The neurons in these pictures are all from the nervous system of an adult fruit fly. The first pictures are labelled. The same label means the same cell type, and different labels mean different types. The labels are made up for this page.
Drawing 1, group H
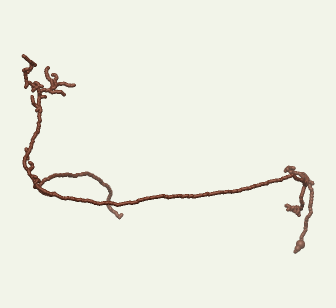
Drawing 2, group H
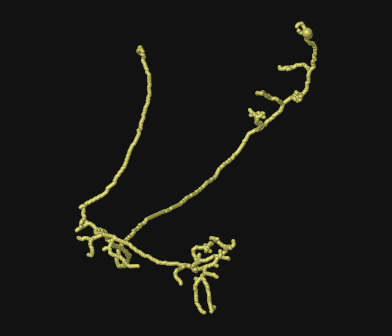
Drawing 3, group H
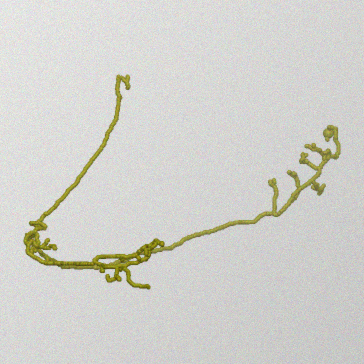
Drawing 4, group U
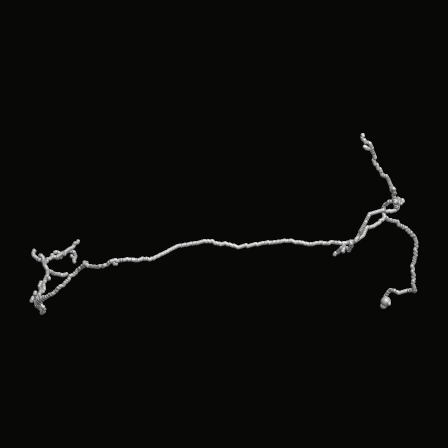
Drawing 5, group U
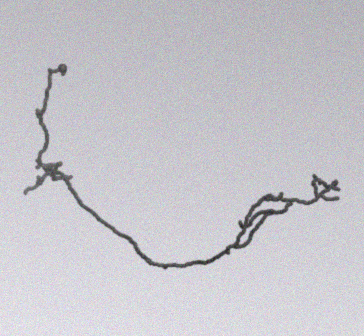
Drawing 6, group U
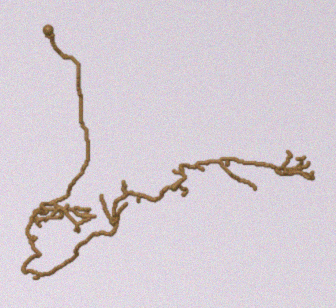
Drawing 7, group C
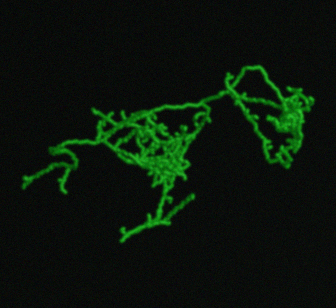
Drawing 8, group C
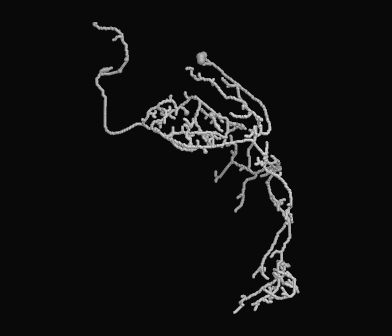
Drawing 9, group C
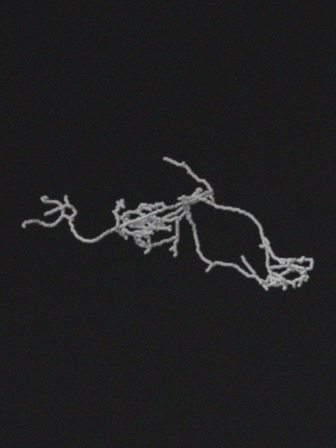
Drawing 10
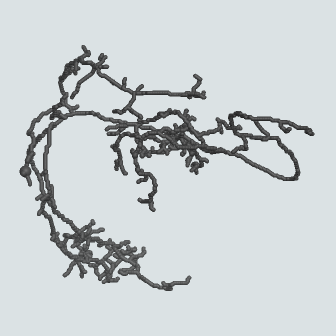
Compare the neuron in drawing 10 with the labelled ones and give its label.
group C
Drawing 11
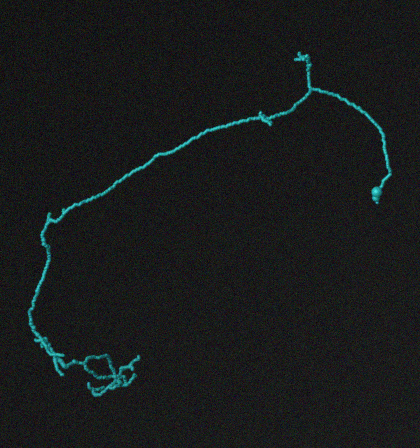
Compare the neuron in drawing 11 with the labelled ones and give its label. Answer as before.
group U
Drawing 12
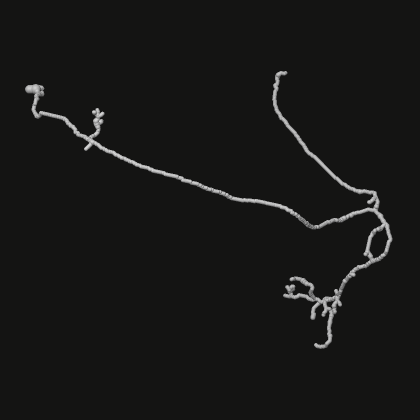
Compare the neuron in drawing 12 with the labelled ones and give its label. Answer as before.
group H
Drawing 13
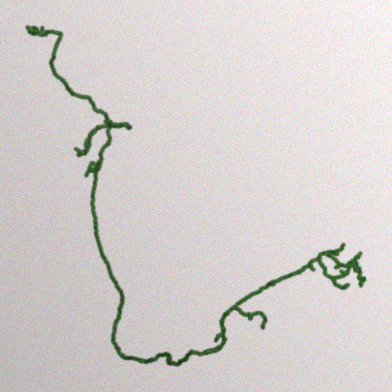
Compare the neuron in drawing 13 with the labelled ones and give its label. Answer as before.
group U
